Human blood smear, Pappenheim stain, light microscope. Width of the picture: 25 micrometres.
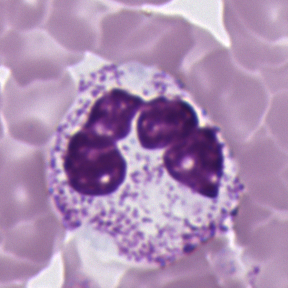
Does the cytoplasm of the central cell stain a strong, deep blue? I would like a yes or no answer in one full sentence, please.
No, its cytoplasm is not strong blue but pink or nearly colourless, with no blue or grey.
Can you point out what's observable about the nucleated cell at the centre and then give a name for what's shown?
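Outline roughly round. Nuclear lobes set in an arc opening toward bottom of picture. No nucleoli in any lobe. Granules do not cover or hide the lobes. Result: segmented neutrophil.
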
